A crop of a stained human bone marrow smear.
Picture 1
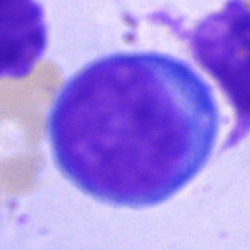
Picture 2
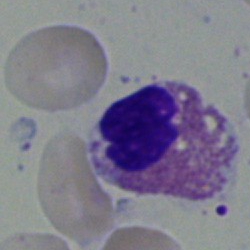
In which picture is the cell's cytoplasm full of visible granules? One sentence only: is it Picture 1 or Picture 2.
For the cell in picture 2, the cytoplasm contains many visible granules.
